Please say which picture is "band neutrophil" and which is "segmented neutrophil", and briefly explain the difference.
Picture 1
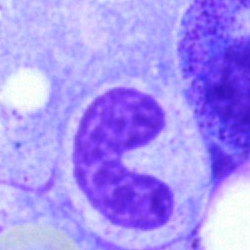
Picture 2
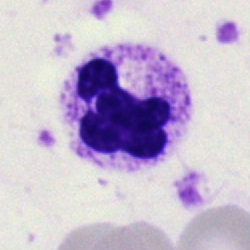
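The band neutrophil is in picture 1, and the segmented neutrophil is in picture 2. The band neutrophil has a rounded oval outline and a nucleus bent into a C shape, open toward the right.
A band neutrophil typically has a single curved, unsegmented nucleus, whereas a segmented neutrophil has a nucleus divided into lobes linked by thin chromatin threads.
The segmented neutrophil has a round outline. The chromatin differs in appearance: in the band neutrophil it is patchy, with darker clumps separated by lighter areas, and in the segmented neutrophil it is dense and stains very dark purple.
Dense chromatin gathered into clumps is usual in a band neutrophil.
No nucleolus is visible in either cell.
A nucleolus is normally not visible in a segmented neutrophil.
The segmented neutrophil's cytoplasm contains no vacuoles, and small purple fragments lie near it without touching it.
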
